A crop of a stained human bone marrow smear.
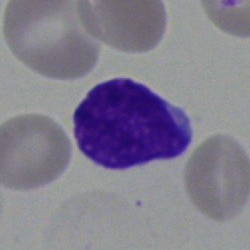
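Lymphocyte, with a nucleus that fills almost the whole cell. The chromatin is dense and clumped, with small paler patches between the clumps. Only a scant sliver of pale lilac-blue cytoplasm shows, at the right edge of the cell.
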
